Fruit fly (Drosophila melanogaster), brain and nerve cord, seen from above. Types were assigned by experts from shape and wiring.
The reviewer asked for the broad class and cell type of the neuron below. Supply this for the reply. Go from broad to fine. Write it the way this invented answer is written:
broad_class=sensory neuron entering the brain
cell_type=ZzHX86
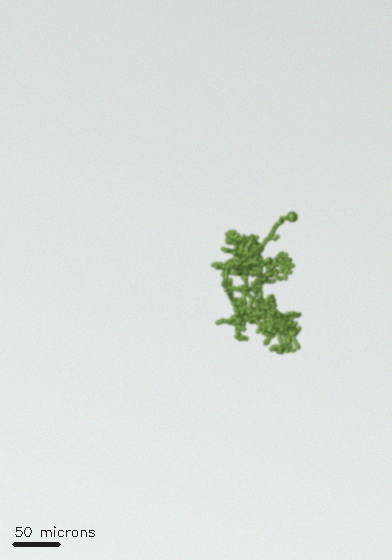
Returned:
broad_class=central-brain intrinsic neuron
cell_type=PLP012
